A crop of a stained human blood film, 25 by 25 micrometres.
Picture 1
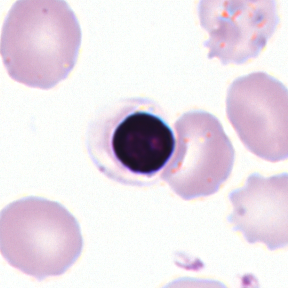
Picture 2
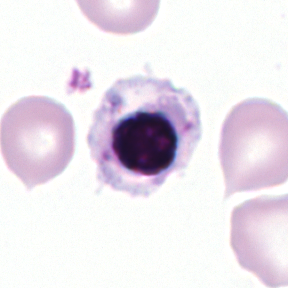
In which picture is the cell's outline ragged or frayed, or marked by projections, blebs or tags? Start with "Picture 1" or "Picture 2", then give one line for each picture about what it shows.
Picture 2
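What picture 1 shows: The cell has a smooth, roughly round outline.
What picture 2 shows: The outline of the cell is irregular and ragged, with fine wispy projections from the surface.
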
